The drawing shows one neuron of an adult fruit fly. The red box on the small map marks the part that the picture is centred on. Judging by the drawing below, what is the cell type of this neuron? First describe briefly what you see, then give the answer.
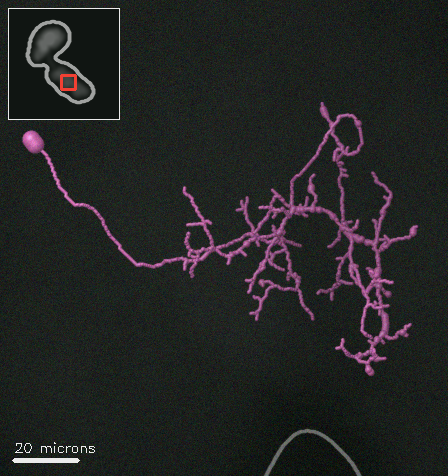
From left to right in the picture it spans about 120 microns. Dozens of branch ends can be seen. This is a nerve-cord intrinsic neuron. It is of cell type IN13B094.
